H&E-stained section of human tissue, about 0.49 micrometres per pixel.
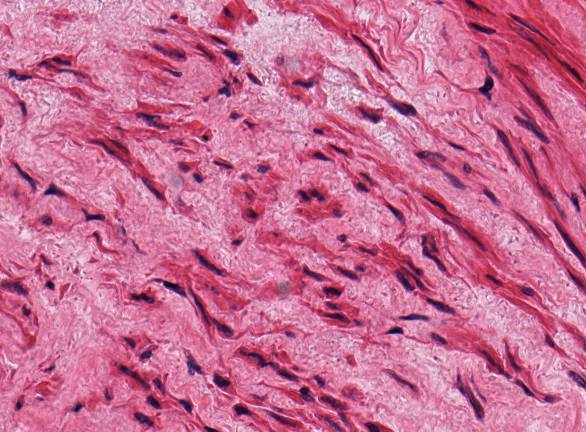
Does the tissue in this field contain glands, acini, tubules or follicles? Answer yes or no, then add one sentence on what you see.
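No. No epithelium or glandular structures are present in the field.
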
